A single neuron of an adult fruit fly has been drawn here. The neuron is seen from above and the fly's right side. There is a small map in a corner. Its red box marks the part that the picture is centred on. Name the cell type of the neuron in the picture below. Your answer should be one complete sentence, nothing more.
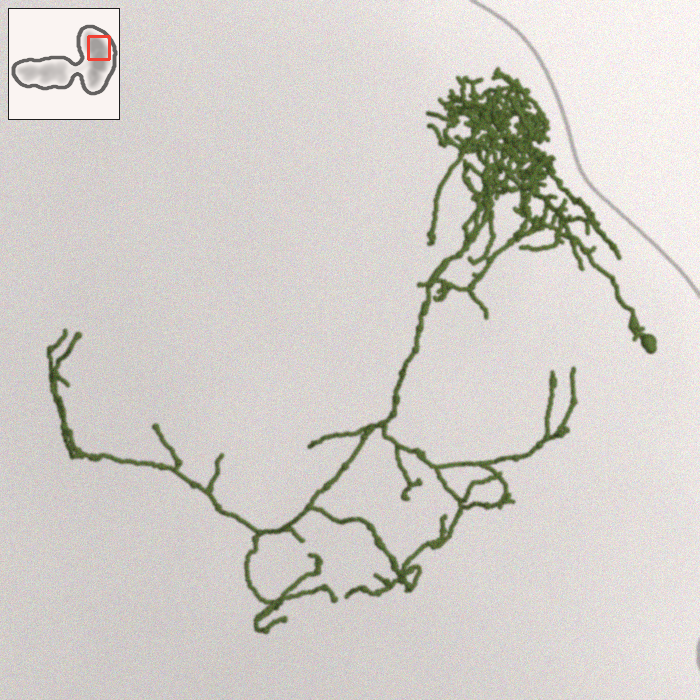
Within the cell type AOTU028 sits this neuron.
